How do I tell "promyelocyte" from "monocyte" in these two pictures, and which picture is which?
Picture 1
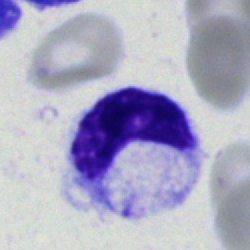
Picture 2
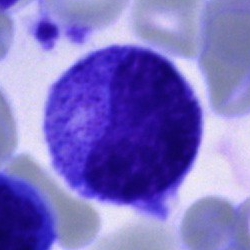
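The monocyte's in picture 1, the promyelocyte in picture 2, and since both outlines are round or roughly round, you have to go by the details. In the monocyte, the lower border of the nucleus is concave and curves around the cytoplasm beneath it.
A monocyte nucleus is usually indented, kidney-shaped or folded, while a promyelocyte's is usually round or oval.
The monocyte's chromatin is dense and stains deep purple, no distinct nucleolus shows, and the cytoplasm is pale lilac-grey.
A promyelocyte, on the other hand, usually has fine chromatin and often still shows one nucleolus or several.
Red cells lie close to the monocyte without touching it. The promyelocyte has a small bleb projecting from its bottom edge, and part of another darkly stained cell turns up in the lower left corner of that picture.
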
